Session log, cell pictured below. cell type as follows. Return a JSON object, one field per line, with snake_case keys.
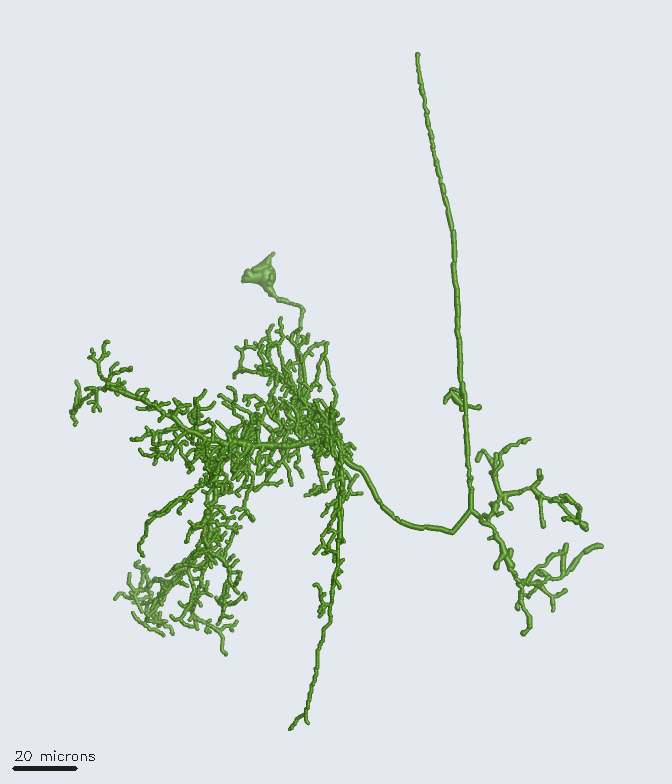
{
 "cell_type": "AN07B017"
}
